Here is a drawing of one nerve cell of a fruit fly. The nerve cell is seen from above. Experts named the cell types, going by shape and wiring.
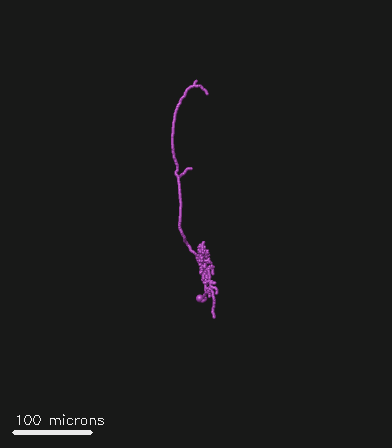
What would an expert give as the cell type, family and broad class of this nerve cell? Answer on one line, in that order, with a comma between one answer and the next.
IN10B028, hemilineage 10B, nerve-cord intrinsic neuron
